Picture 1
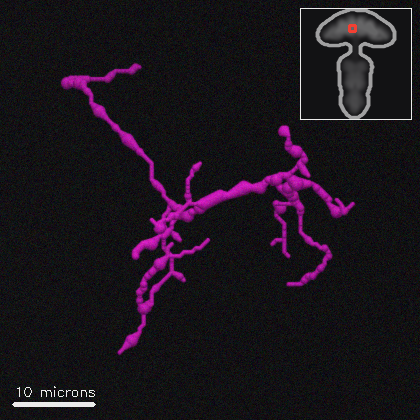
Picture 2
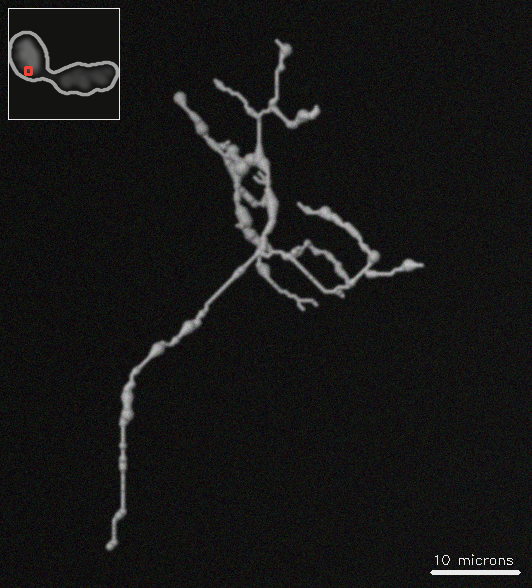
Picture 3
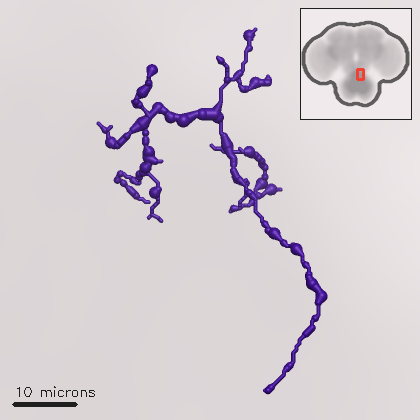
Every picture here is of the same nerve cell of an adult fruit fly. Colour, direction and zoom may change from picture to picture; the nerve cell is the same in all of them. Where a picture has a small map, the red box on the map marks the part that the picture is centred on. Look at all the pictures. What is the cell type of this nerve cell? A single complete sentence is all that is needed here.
On the level of cell type, this nerve cell is BM_MaPa.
